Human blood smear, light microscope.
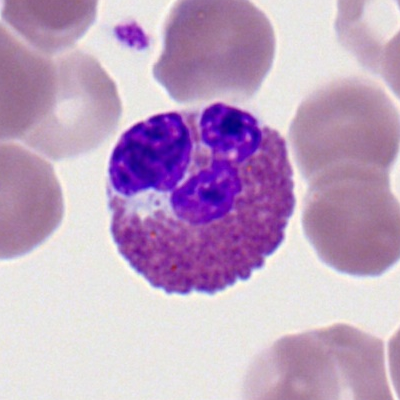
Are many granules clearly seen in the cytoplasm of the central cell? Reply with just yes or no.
Yes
